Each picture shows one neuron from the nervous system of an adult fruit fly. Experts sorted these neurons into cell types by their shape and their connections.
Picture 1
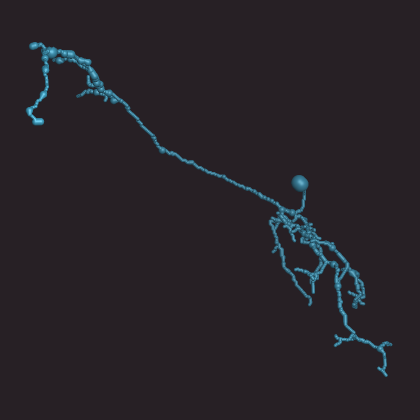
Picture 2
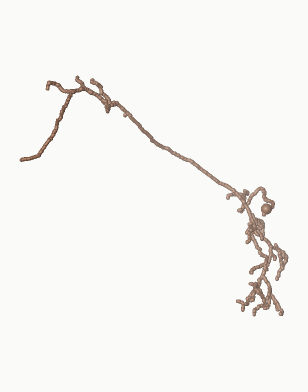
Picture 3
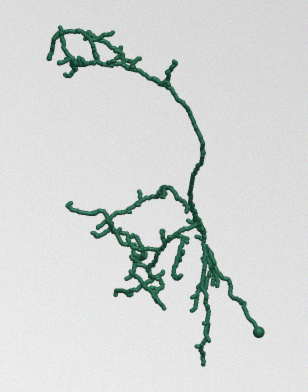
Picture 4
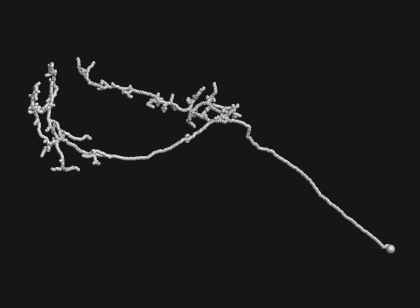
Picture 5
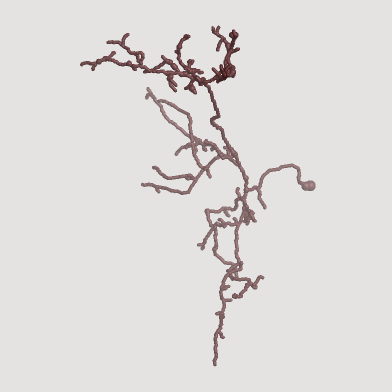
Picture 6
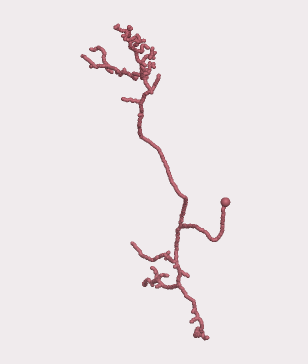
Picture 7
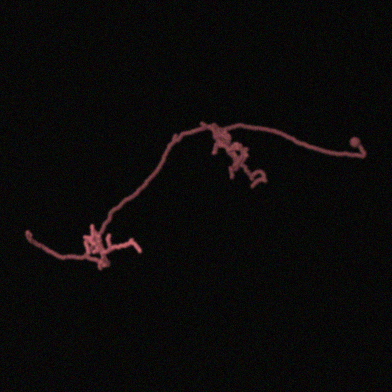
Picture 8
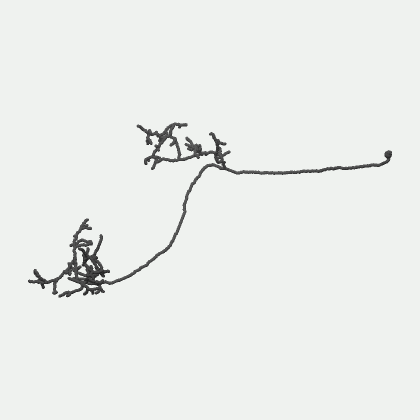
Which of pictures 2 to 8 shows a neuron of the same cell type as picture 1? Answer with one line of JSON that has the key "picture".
{"picture": 2}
